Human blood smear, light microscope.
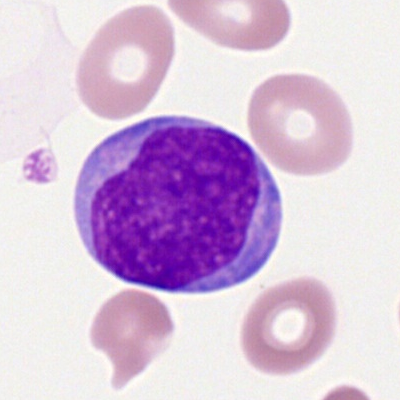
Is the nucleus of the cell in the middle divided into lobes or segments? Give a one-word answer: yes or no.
No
